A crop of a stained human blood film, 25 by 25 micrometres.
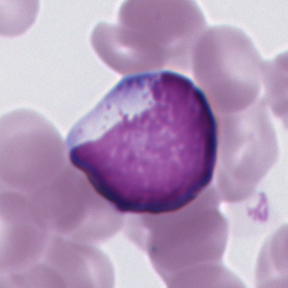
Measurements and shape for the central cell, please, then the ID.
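Measuring about 13 micrometres across, the cell has a roughly round outline with slightly angular corners. Its nucleus fills most of the cell. The chromatin is fine and evenly stippled, showing paler streaks rather than coarse clumps. In the upper-left part of the cell lies a pale, nearly colourless zone. This is a large granular lymphocyte.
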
